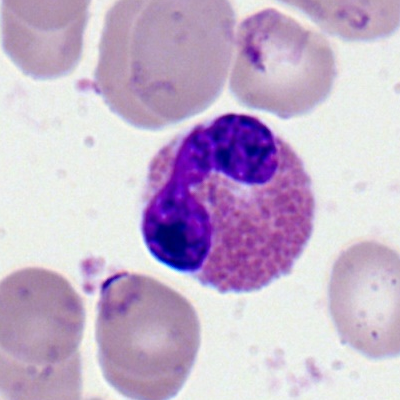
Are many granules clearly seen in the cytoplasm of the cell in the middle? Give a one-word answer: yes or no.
Yes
